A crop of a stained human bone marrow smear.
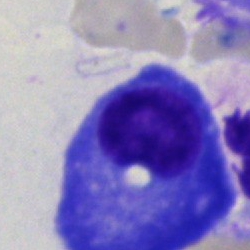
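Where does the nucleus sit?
Off-centre, toward the upper part of the cell.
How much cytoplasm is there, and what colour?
Plenty, covering more area than the nucleus, stained deep blue.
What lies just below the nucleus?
A single small, clear, round vacuole.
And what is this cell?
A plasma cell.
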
